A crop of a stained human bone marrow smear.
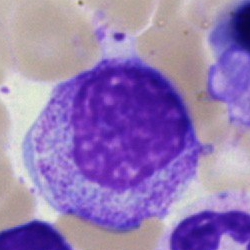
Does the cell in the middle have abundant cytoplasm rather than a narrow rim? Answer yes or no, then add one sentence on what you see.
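Yes. The cytoplasm forms a broad crescent along the left and lower sides of the nucleus.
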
